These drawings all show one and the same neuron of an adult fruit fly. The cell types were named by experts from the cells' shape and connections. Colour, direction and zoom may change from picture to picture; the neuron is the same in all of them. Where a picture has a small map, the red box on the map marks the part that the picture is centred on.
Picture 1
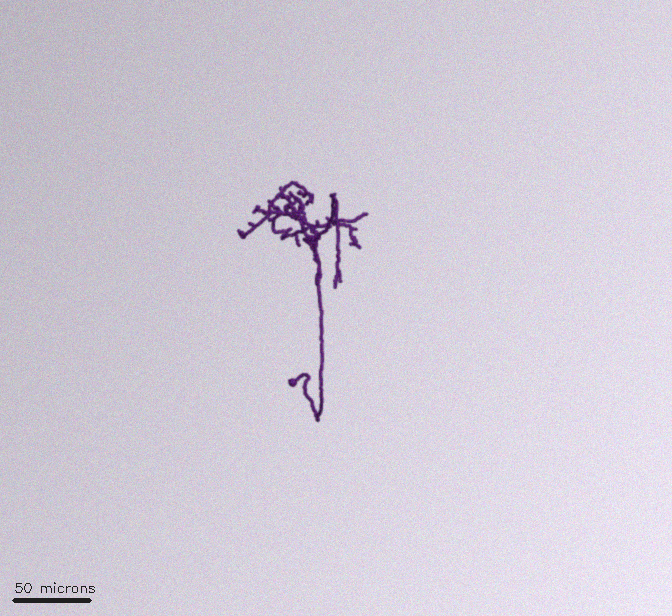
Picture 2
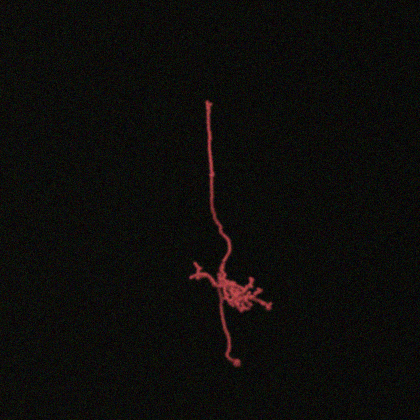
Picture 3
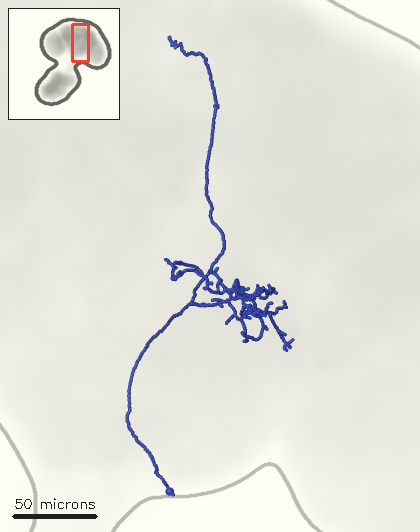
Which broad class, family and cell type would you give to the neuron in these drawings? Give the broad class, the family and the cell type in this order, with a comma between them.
central-brain intrinsic neuron, hemilineage LB5, PRW005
